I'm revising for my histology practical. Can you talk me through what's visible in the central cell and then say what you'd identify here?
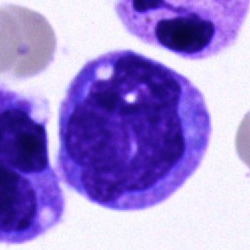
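Look first at the edge: the cell has a smooth, rounded outline. The nucleus fills most of the cell, and its chromatin is finely textured, without coarse dense clumps. You will see no distinct granules in the cytoplasm. This is a monocyte.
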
